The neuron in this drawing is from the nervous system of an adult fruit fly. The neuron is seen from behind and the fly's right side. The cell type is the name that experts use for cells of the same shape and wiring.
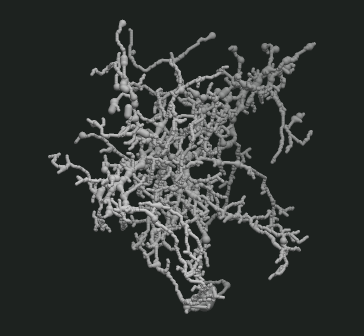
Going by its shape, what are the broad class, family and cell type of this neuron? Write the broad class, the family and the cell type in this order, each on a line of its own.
nerve-cord intrinsic neuron
hemilineage 16B
IN16B041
